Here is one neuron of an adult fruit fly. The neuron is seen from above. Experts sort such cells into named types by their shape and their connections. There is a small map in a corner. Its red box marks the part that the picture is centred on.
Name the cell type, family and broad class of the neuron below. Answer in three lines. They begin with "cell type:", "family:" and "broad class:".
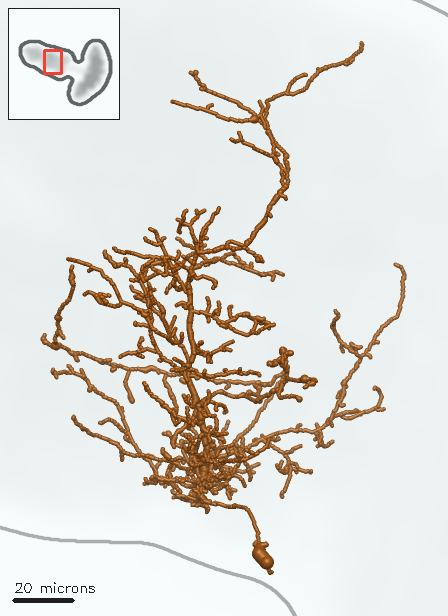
cell type: dMS2
family: hemilineage 17A
broad class: nerve-cord intrinsic neuron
